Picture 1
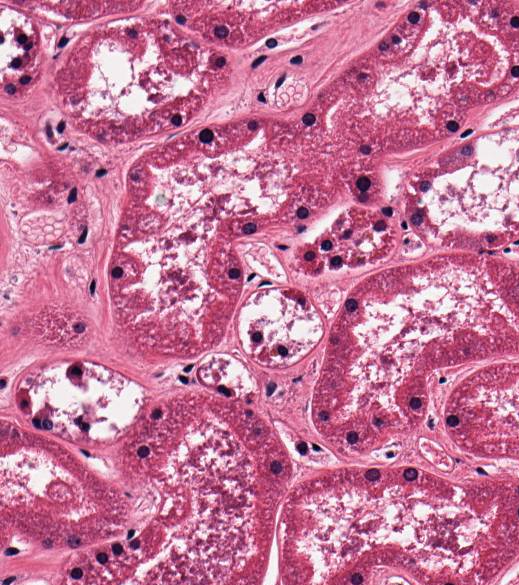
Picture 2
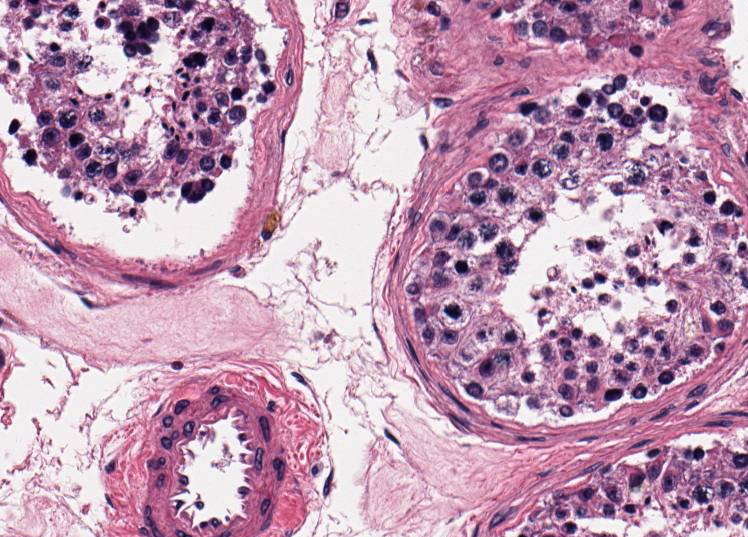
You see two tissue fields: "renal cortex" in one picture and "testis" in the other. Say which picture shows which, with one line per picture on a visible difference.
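Picture 1 – renal cortex. The tubules are lined by a single layer of tall cuboidal cells with abundant granular eosinophilic cytoplasm.
Picture 2 – testis. The tubules are lined by a stratified epithelium, many cells deep, of rounded cells reaching toward a central lumen.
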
